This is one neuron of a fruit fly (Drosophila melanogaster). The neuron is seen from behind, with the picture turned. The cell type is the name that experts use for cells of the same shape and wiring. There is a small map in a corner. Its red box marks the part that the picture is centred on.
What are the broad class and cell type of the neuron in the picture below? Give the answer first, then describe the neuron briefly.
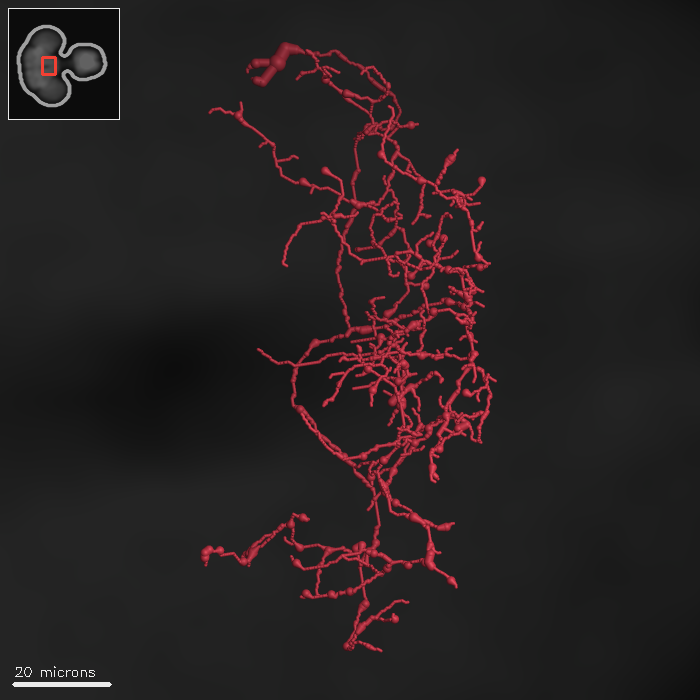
Its broad class is central-brain intrinsic neuron. It is of cell type GNG254. The cell body can be seen at the top of the picture. From top to bottom in the picture it spans about 130 microns. Dozens of branch ends can be seen.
